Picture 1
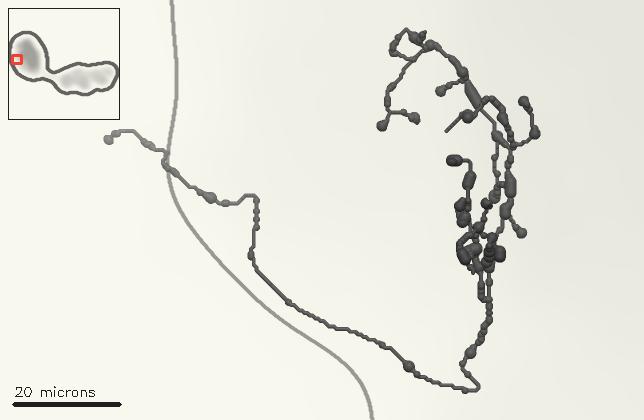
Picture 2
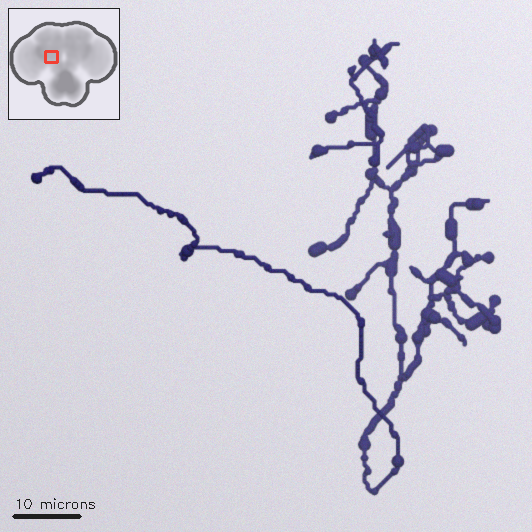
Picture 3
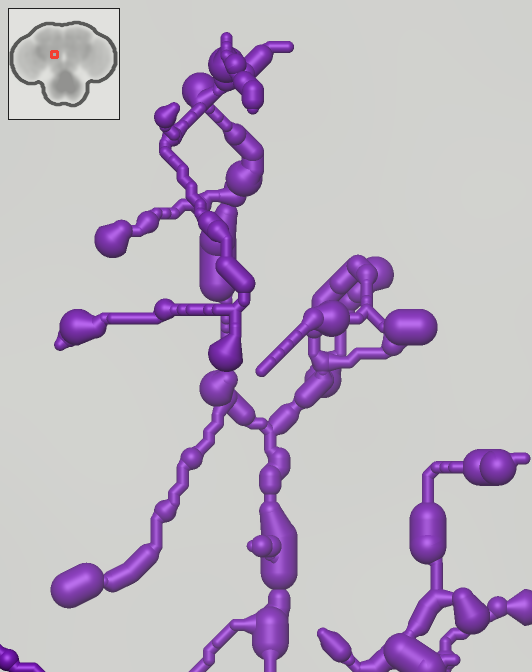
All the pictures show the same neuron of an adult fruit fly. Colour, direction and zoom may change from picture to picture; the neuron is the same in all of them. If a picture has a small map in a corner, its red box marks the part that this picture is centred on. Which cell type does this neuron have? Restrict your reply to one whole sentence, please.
The neuron is a member of cell type HRN_VP1d.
